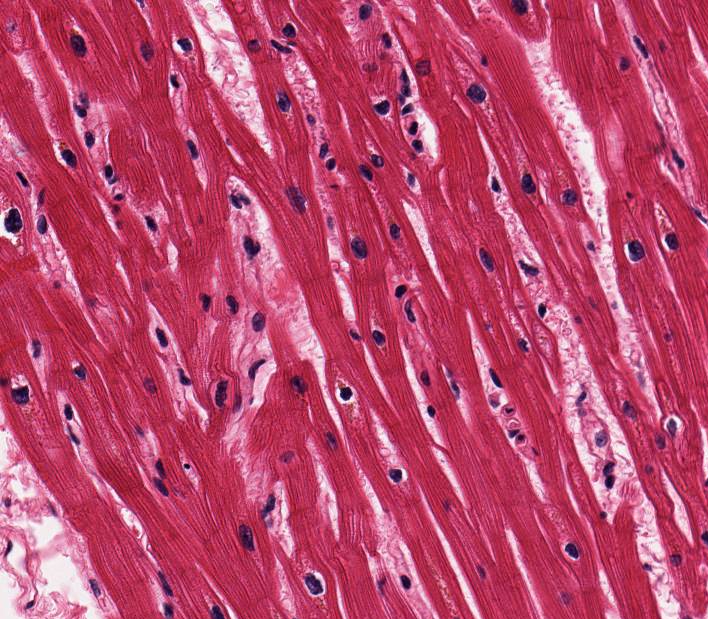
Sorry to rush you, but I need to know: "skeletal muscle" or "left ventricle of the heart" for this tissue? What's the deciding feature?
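I'd call this left ventricle of the heart rather than skeletal muscle. What settles it for me is where the nuclei sit: they lie in the centre of the fibres.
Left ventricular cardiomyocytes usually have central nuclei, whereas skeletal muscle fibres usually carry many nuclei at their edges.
Beyond that, I notice the fibres run in parallel across the field from upper left to lower right, and they branch and join their neighbours into a network. Many of the nuclei also have a pale clear zone in the cytoplasm at their ends.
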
